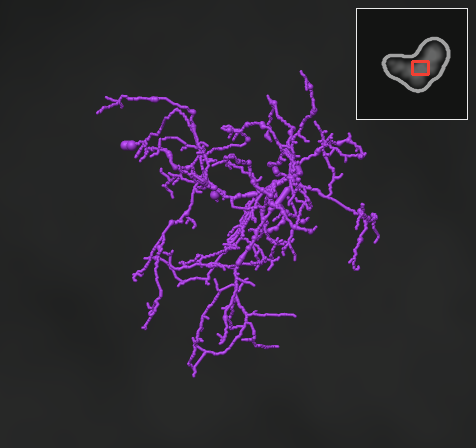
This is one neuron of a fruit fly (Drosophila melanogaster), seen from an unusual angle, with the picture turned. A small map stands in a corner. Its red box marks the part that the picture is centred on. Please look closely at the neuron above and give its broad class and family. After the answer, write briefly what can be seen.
It is a nerve-cord intrinsic neuron. The family is hemilineage 20A.22A. Dozens of branch ends can be seen. In this view it is about as wide as it is tall.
